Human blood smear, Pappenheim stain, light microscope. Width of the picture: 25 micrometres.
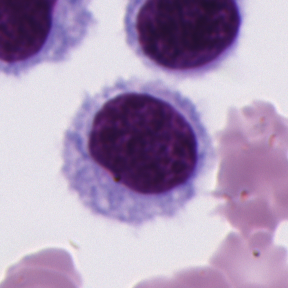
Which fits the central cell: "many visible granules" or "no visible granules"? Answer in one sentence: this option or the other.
The cell's cytoplasm contains no granules that can be seen.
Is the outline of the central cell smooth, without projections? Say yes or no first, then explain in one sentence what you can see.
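No. The cell margin is fringed with many short, fine irregular projections all around.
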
